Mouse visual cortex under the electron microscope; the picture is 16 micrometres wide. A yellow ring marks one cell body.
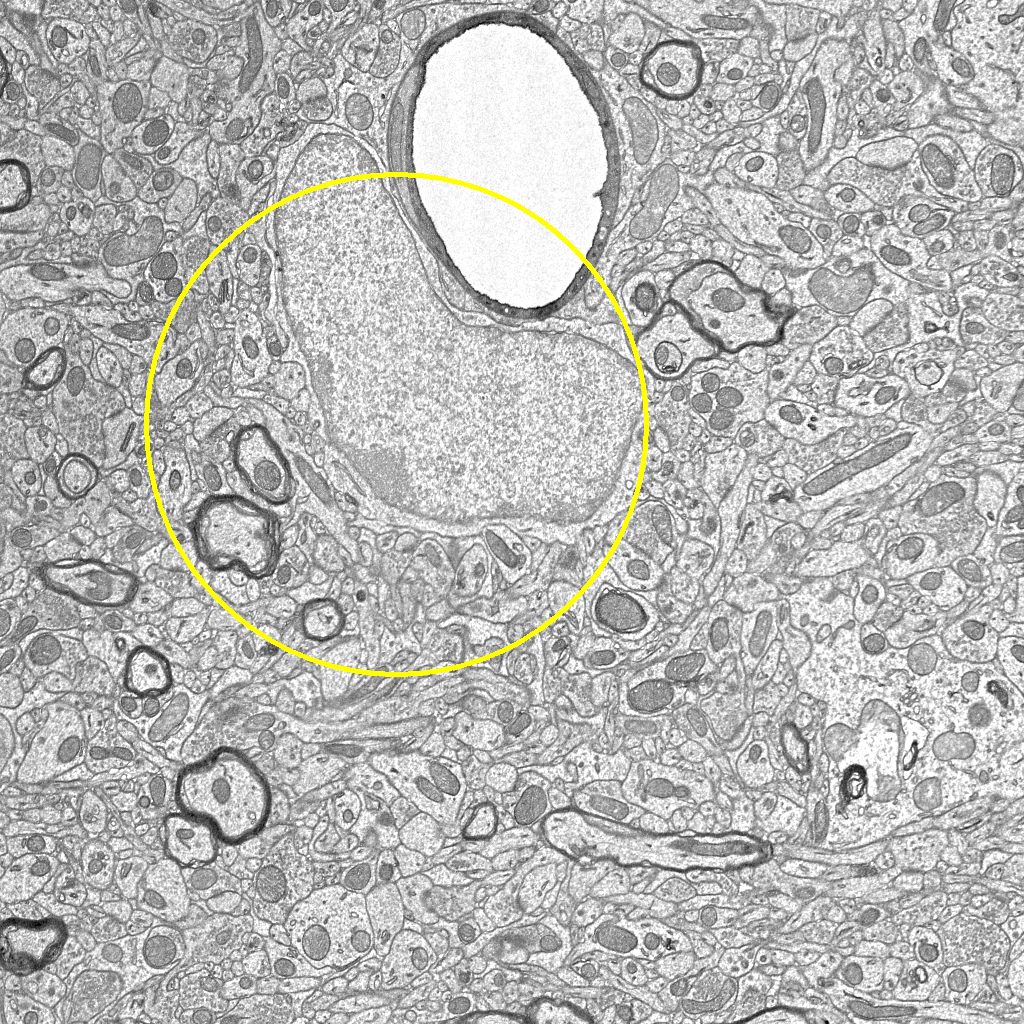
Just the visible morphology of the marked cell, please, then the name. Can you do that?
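Nuclear outline smooth, no deep infoldings. One darker, smooth-textured patch against the lower-left nuclear edge. Cytoplasm: no rough endoplasmic reticulum stacks seen. Capillary wall directly against the upper-right side of the body. Identity: oligodendrocyte precursor cell.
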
